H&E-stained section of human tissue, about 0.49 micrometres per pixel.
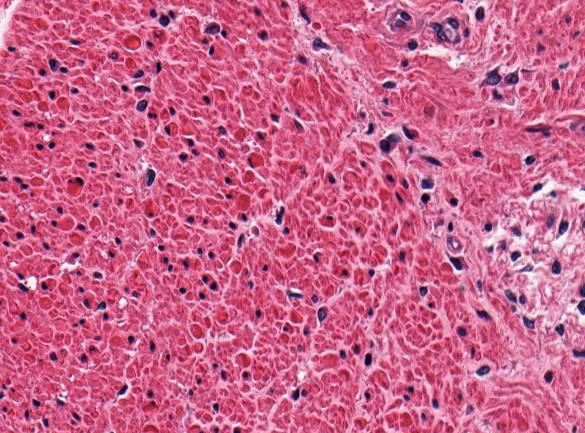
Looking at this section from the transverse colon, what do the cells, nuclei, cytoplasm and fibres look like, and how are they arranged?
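Toward the upper right, fibres change course and run obliquely in a band. Cut fibres: small round to polygonal profiles with deep pink cytoplasm. Right edge: paler, looser tissue with scattered nuclei, adjoining the muscle. No fat cells anywhere in the field.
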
